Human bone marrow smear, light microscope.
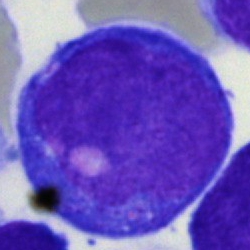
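Proerythroblast in a stained human bone marrow smear. The cell has a round outline. A single pale oval spot lies in the lower half of the nucleus. The rim of cytoplasm is widest along the bottom of the cell, where a few fine pinkish granules lie.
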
